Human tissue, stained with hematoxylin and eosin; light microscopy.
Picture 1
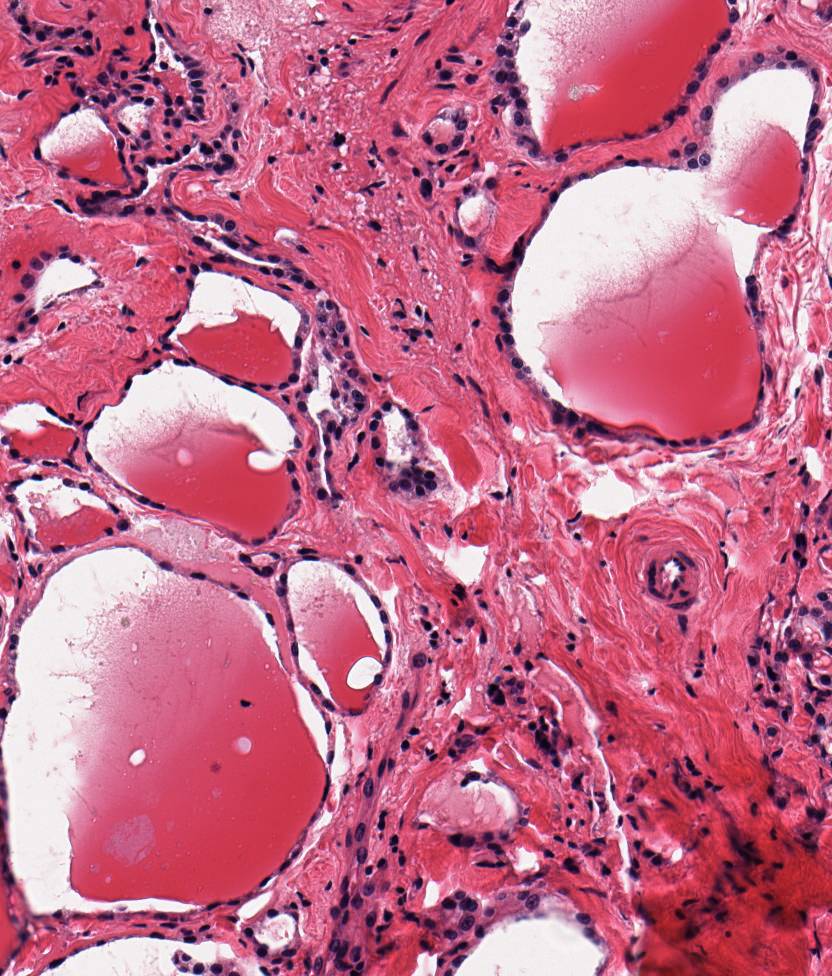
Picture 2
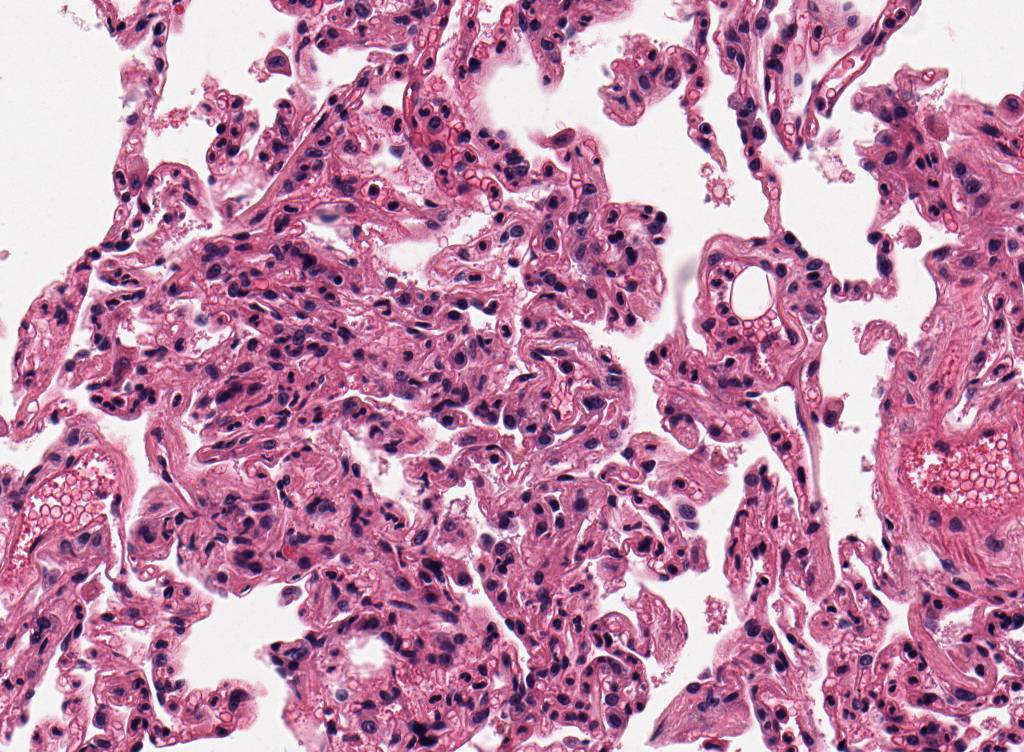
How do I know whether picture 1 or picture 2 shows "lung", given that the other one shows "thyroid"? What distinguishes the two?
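To begin, thyroid is in picture 1 and lung in picture 2. First, contents: the follicles of picture 1 are filled with homogeneous pink colloid, while the open spaces of picture 2 are largely empty, holding only a few small detached cell fragments. Second, walls: each follicle is lined by a single layer of flattened to low cuboidal cells, whereas in picture 2 thin branching septa separate the open white spaces, with a denser, more solid cellular area in the centre-left. Third, connective tissue: broad bands of dense pink collagen separate the follicles, especially through the middle of picture 1. Fourth, vessels: picture 1 has a small vessel with a thick, concentrically layered wall right of centre; picture 2 has two vessels filled with closely packed red blood cells, one at each side edge. Last, fat: none anywhere in picture 2.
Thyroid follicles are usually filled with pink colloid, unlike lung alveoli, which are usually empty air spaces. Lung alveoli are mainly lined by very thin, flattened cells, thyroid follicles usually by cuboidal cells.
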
